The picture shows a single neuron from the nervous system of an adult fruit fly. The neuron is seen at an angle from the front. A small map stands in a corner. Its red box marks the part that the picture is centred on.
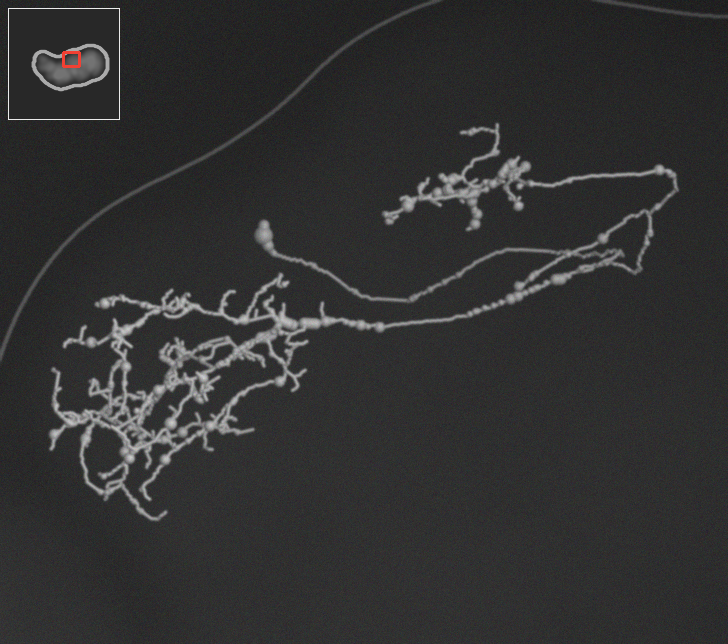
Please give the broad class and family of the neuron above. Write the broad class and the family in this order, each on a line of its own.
central-brain intrinsic neuron
hemilineage DL1_dorsal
